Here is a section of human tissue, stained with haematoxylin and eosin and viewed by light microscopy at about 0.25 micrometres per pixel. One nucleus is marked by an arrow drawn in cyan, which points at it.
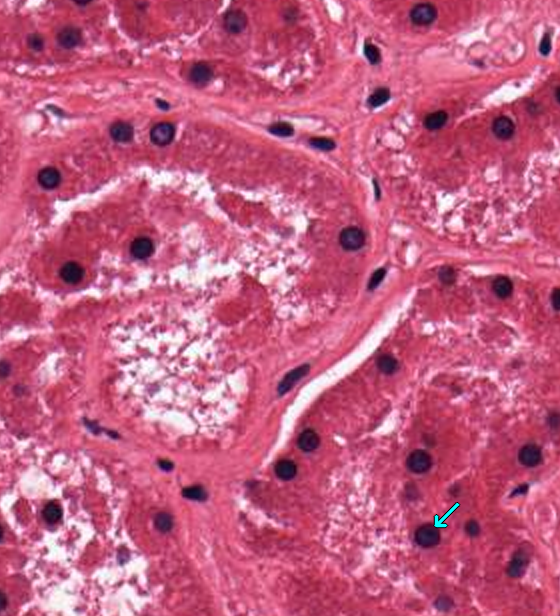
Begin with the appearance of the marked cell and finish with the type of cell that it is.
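The nucleus is round, dark and evenly stained, about the same size as the neighbouring round nuclei. A pale, frothy, loosely textured area lies just to its left, inside the tubule. It belongs to a band of pink cytoplasm that holds several similar round nuclei and forms the wall of a tubule. Type of cell: proximal tubule cell.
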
